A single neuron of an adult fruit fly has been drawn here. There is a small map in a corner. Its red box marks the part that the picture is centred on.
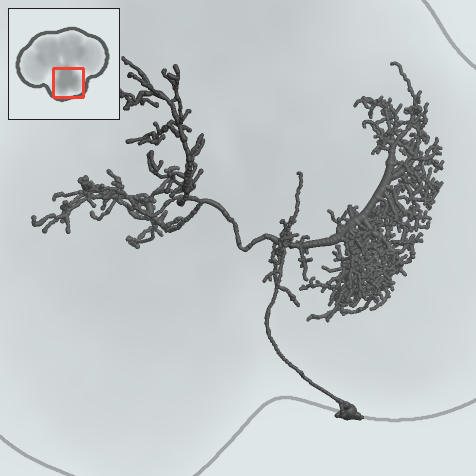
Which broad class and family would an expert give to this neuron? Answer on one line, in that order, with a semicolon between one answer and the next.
nerve-cord intrinsic neuron; hemilineage 06B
